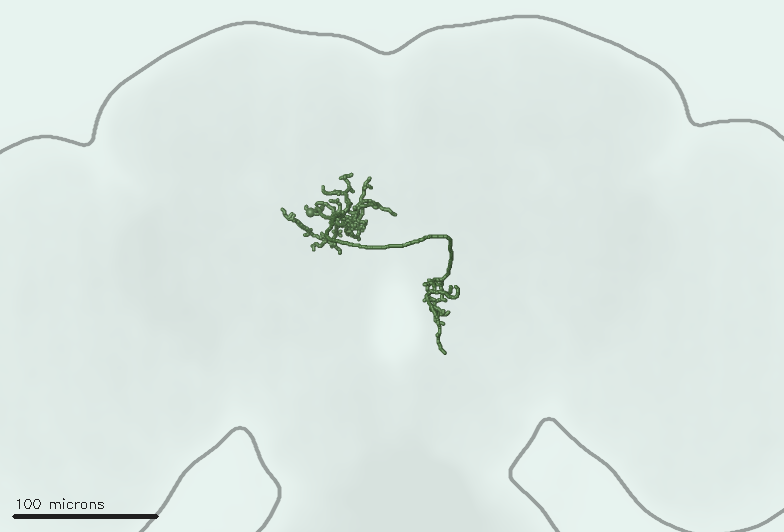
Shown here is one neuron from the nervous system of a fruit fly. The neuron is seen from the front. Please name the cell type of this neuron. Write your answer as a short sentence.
The cell type is CB2094.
